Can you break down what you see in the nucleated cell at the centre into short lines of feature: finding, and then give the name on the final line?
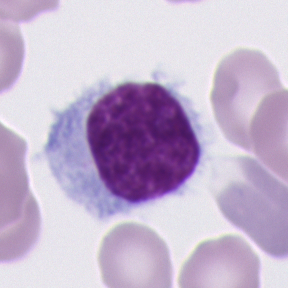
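Edge: fringed with fine hair-like projections
Outline: ragged and irregular, not smoothly rounded
Cytoplasm: just a pale grey-blue
Nucleoli: none distinct in the nucleus
Name: hairy cell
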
